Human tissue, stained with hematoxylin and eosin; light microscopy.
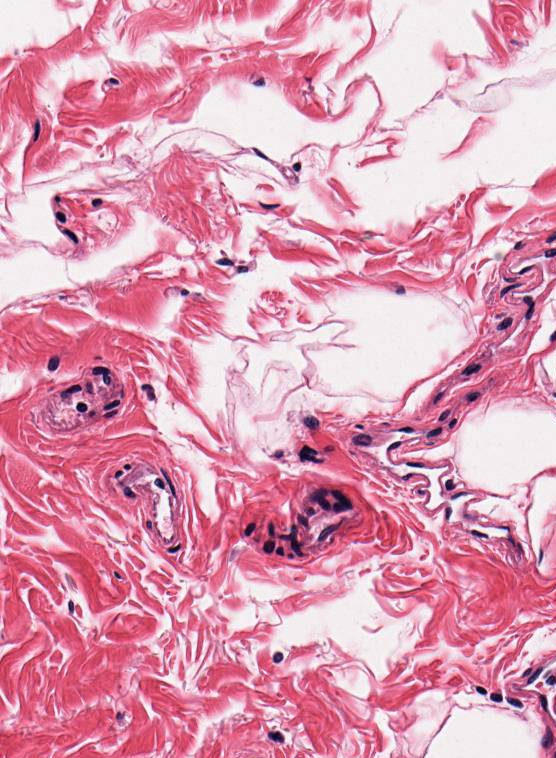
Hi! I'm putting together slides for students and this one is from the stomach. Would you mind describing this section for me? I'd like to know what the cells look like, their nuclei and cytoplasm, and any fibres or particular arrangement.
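Pink collagen bundles, wavy, running in many directions, separated by irregular clear spaces. Cells sparse among them; nuclei small, dark, mostly elongated. No epithelium anywhere in the field.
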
